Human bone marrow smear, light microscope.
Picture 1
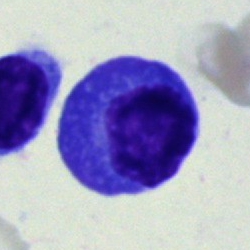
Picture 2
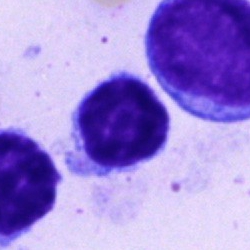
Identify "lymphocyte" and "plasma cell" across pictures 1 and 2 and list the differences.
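The plasma cell is the one in picture 1; picture 2 holds the lymphocyte. The plasma cell has a smooth, round to slightly oval outline, and its nucleus, with dense, coarsely clumped chromatin, sits eccentrically toward the right. Its cytoplasm is abundant and deep blue, without distinct coloured granules, and a paler zone lies just beside the left edge of the nucleus. The lymphocyte is roughly round, with dense, deep purple chromatin and scant, pale blue cytoplasm that is most visible at the lower left of the nucleus and free of granules. At the lower left, its edge is ragged with small bleb-like bulges.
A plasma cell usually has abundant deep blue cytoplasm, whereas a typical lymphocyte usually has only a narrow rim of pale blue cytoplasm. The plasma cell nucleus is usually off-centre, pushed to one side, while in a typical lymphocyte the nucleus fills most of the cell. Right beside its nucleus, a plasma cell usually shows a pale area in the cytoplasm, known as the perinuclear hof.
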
